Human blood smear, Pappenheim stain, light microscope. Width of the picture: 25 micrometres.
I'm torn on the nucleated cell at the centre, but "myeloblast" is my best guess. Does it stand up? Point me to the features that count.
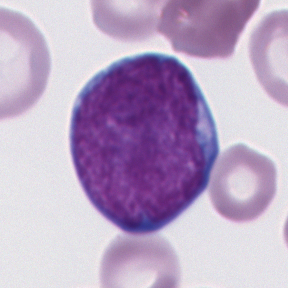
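Start with the amount of cytoplasm: it forms only a thin rim around the nucleus, and the nucleus fills about 90% of the cell's area.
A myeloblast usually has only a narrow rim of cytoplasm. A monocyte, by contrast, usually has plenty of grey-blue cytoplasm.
This point goes with myeloblast and against monocyte. Next, granules: none are visible in the cytoplasm.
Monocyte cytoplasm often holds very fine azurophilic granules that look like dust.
Their absence here leans away from monocyte. The remaining checks are simply recorded: the outline is smooth and rounded with no surface projections, the cytoplasm contains no vacuoles, the cell is about 16 by 13 micrometres, and red cells lie around it without overlapping it. Tallying up, the cell is a myeloblast, and the name fits better than monocyte.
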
